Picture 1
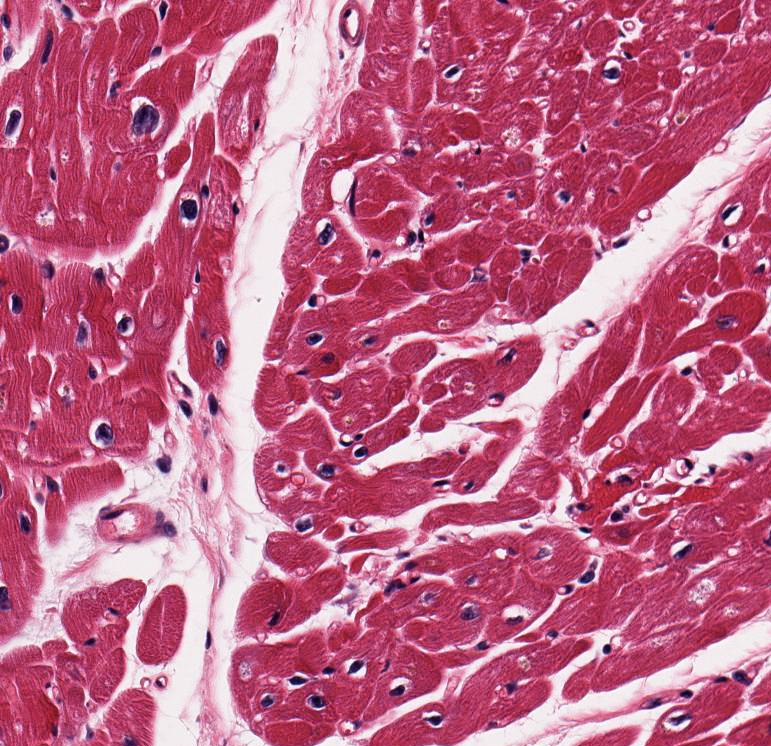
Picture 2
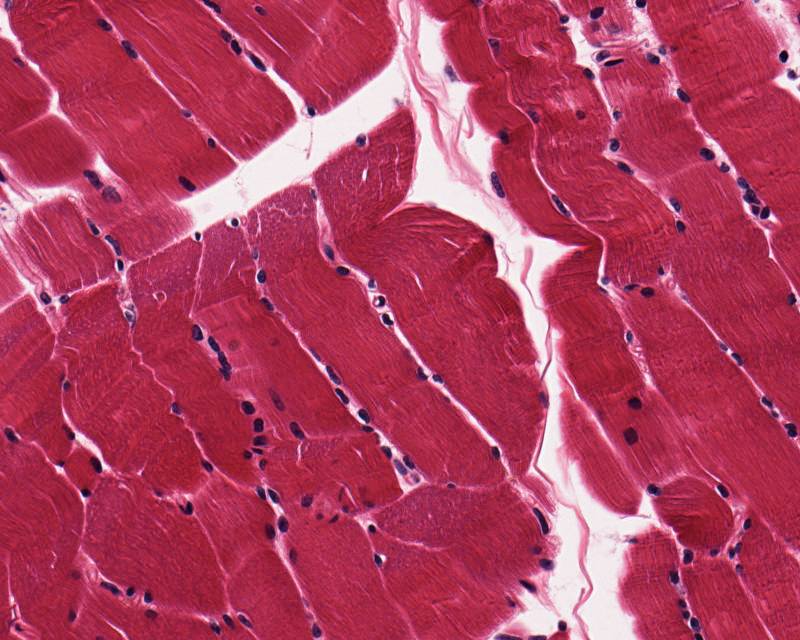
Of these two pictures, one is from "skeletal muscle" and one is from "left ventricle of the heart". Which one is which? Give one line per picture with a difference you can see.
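Site of picture 1: left ventricle of the heart. Many of the central nuclei are surrounded by a pale clear halo in the cytoplasm.
Site of picture 2: skeletal muscle. The nuclei lie at the edges of the fibres rather than in their centres.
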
